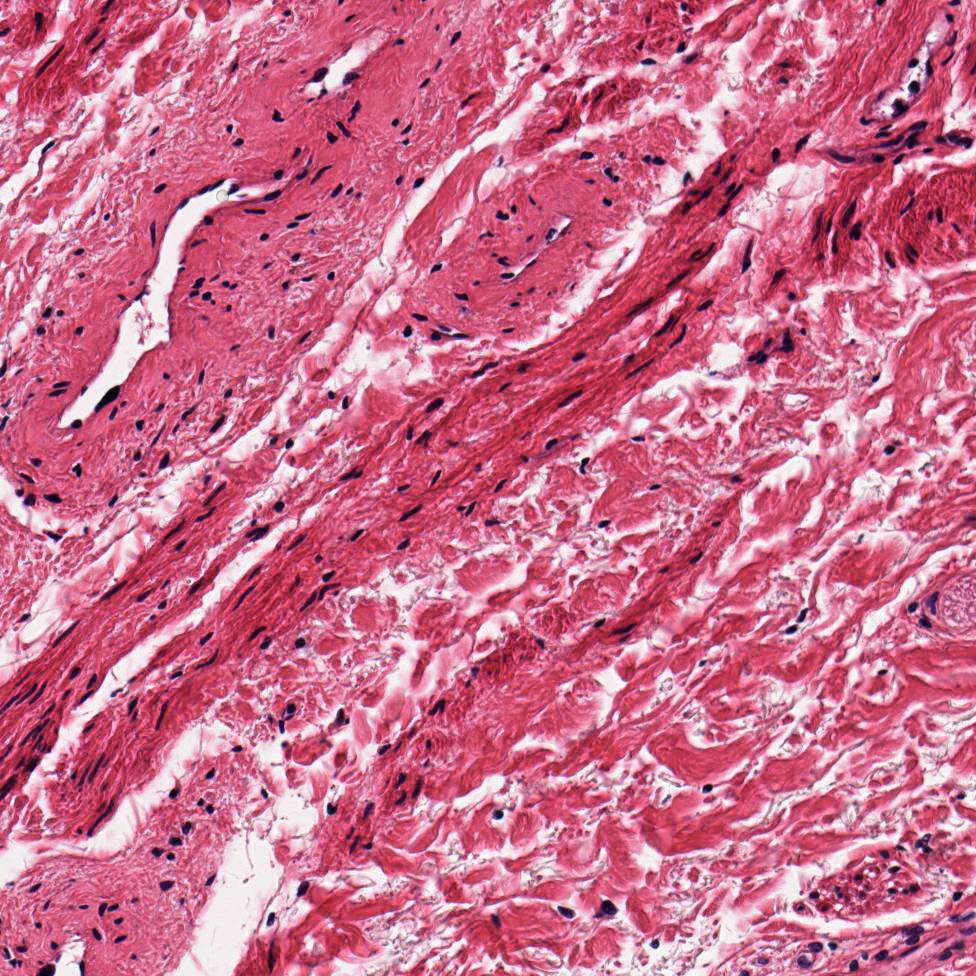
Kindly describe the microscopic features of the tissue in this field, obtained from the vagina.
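Centre: dense band of smooth muscle cells crossing the field. Nuclei in band: elongated, dark, blunt-ended. Lower right: irregular pink collagen bundles, few nuclei. Upper left: slit-like empty lumen.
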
